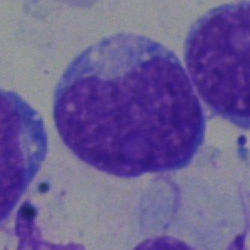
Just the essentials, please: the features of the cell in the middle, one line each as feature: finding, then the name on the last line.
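Outline: round to slightly oval, smooth
Nucleus: fills most of the cell, lies toward its lower side
Chromatin: finely stippled with small pale spots, not coarsely clumped
Upper cytoplasm: a pale, nearly clear zone beside the nucleus
Name: blast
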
